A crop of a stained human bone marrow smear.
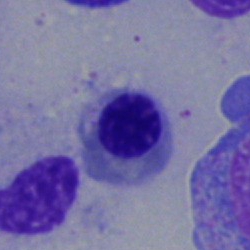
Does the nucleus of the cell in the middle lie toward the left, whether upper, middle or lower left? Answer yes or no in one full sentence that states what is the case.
No, the nucleus of this cell is positioned toward the right side.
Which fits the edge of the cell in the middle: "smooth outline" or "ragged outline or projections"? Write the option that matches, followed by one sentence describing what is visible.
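Smooth outline. The cell has a roughly round, smooth outline.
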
